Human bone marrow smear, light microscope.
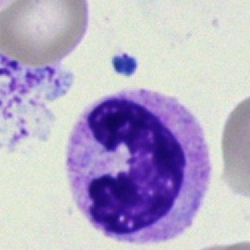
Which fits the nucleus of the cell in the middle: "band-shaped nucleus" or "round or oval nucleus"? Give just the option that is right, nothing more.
Band-shaped nucleus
